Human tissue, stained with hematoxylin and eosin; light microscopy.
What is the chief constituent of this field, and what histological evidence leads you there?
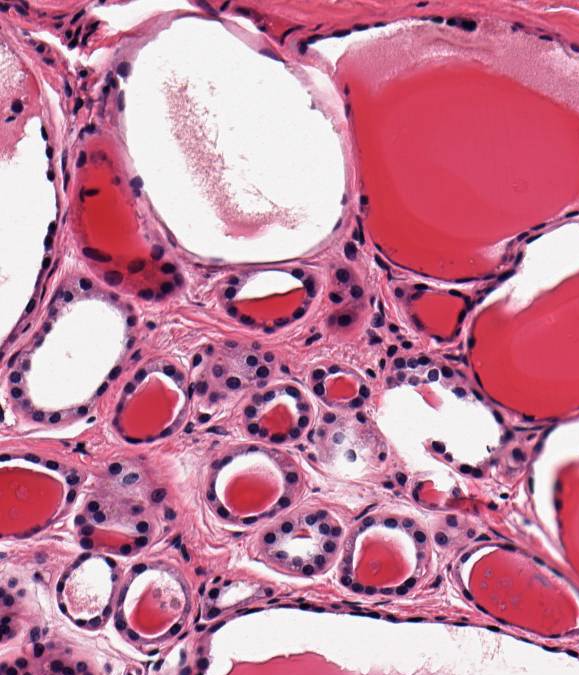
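Thyroid follicle, I'd say. Closed, rounded follicles of widely varying size, most filled with smooth, homogeneous, deep pink colloid. Small central ones have a single cuboidal lining; large ones, along the top and right, a flattened one.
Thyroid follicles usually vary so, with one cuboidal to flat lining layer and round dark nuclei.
Their nuclei sit round, dark and evenly spaced.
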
